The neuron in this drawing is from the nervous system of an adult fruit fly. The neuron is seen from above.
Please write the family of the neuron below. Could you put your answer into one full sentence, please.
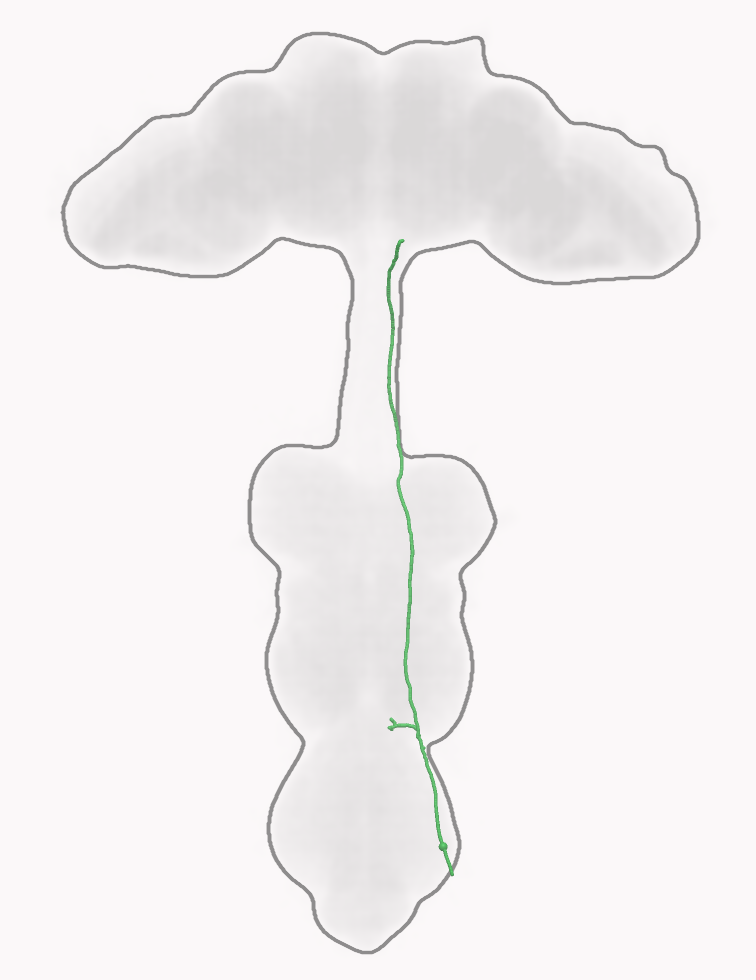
This neuron is a member of family class mechanosensory proprioceptive.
